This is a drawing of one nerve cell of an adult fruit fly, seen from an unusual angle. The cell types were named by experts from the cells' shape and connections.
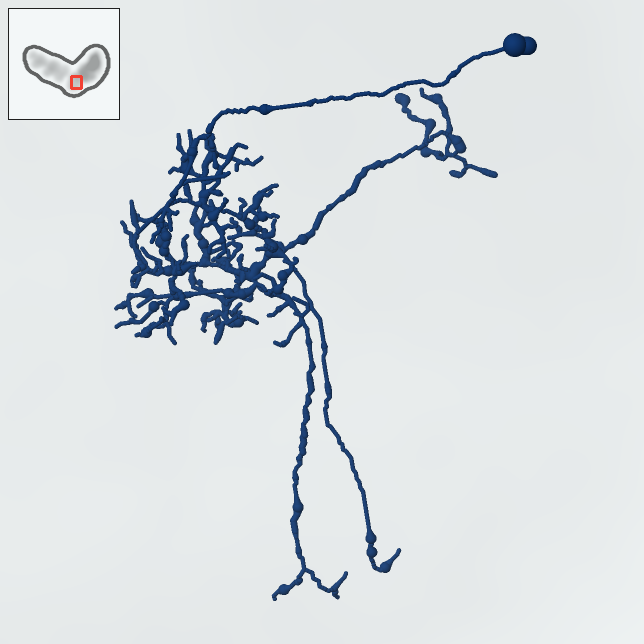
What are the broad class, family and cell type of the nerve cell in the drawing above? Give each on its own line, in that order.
optic-lobe intrinsic neuron
Y
Y11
